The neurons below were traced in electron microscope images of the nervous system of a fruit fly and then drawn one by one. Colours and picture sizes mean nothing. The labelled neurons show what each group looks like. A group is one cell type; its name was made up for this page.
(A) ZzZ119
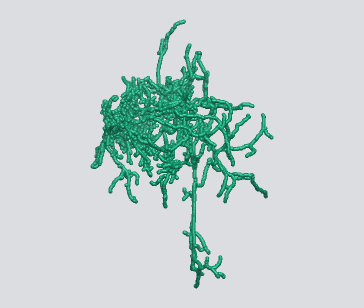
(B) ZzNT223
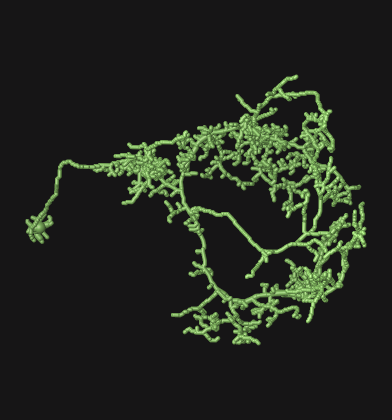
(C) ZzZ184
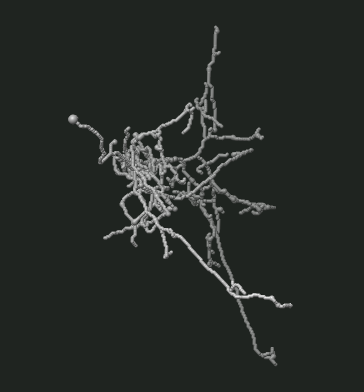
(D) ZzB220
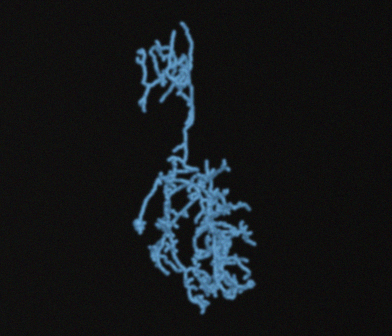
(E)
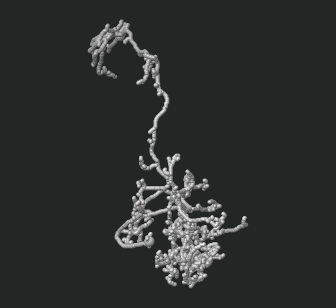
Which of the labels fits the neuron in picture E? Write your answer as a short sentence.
It belongs to ZzB220.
